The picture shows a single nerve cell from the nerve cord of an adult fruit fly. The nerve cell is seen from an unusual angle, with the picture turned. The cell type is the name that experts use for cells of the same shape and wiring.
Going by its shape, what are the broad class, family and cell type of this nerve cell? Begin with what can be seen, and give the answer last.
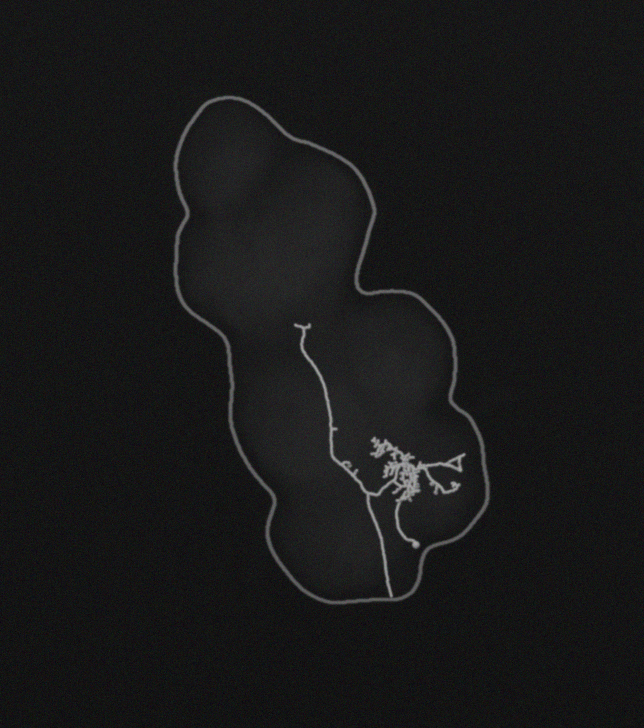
In this view it is taller than it is wide. It is an ascending neuron. The family is hemilineage 10B. The cell type is AN10B034.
